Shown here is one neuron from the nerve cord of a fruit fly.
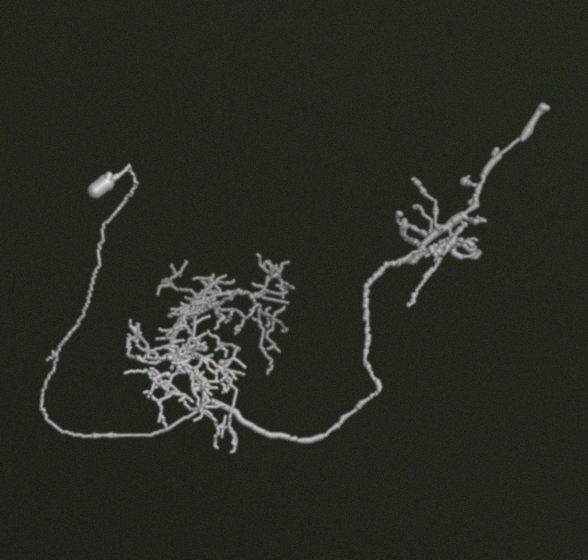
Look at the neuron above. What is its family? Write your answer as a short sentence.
The family is hemilineage 06A.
